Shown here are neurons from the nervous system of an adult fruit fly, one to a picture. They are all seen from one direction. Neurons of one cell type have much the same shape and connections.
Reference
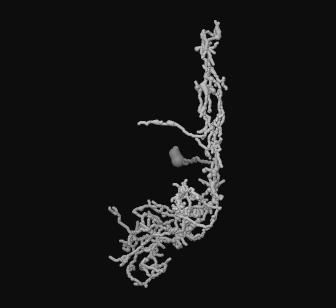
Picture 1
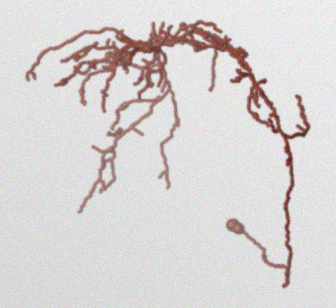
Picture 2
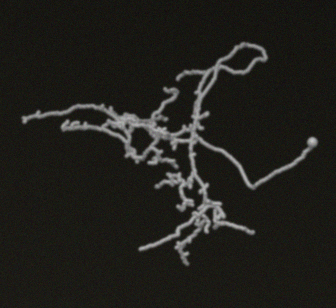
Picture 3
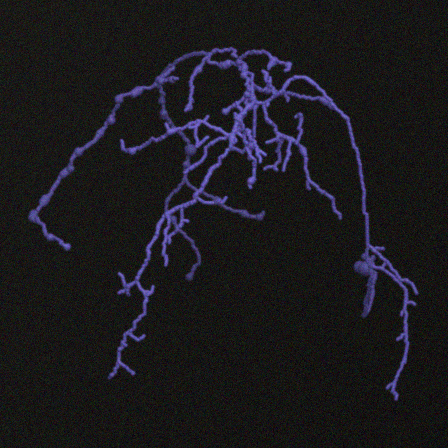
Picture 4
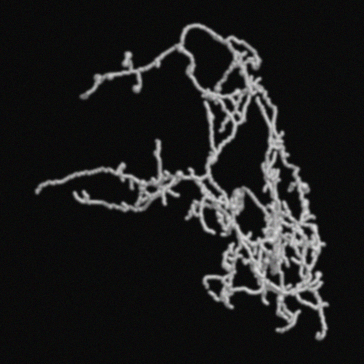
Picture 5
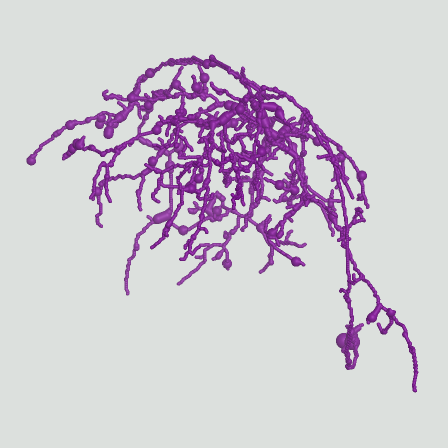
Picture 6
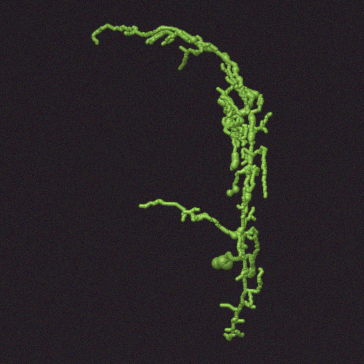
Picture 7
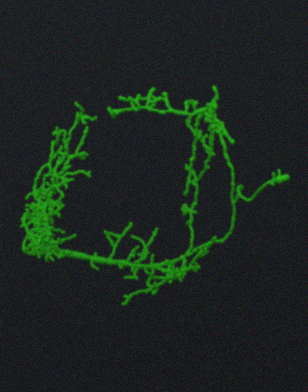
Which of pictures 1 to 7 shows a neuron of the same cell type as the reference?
6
